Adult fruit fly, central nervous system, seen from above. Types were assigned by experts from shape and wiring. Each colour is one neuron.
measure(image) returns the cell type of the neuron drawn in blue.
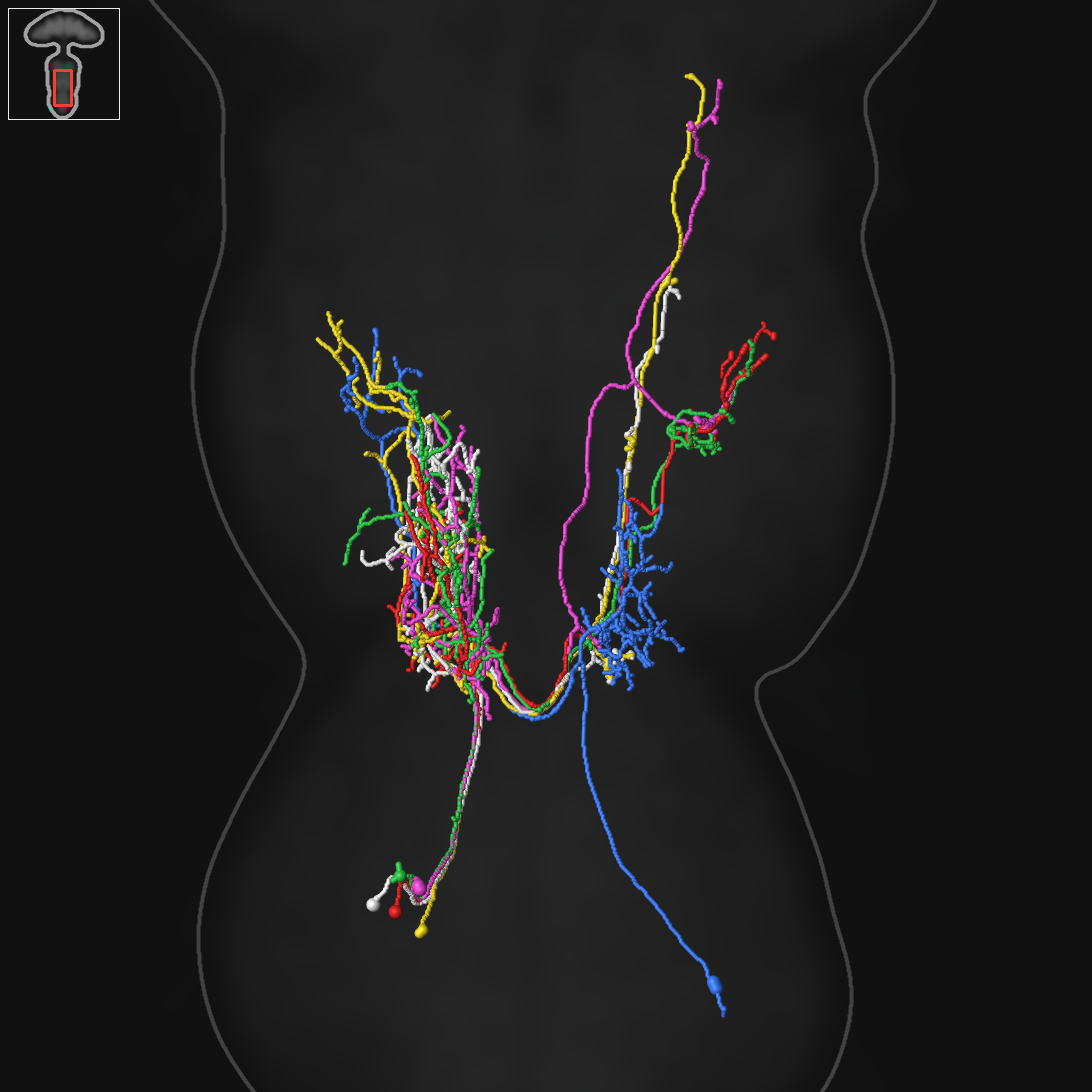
IN07B094_c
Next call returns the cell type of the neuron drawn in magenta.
IN07B093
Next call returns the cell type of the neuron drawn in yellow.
IN07B094_a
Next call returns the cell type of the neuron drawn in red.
IN07B083_b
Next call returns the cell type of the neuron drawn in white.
IN07B094_b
